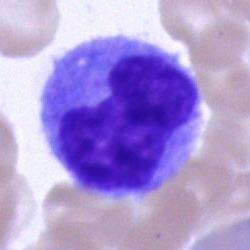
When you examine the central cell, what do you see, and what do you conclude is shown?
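The central cell has a roughly round outline. Its chromatin is dark purple and coarsely clumped. No distinct granules are seen in the cytoplasm, and one small clear spot lies in the cytoplasm at the upper left. This cell is a monocyte.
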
